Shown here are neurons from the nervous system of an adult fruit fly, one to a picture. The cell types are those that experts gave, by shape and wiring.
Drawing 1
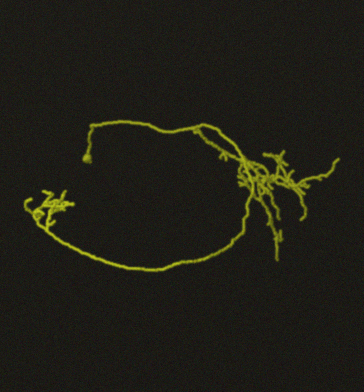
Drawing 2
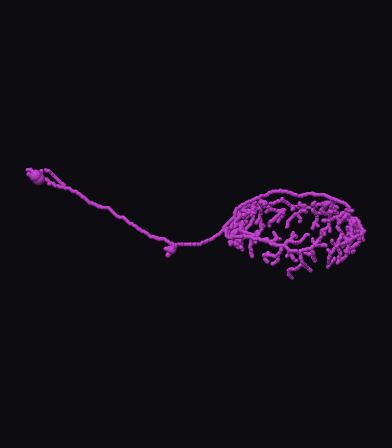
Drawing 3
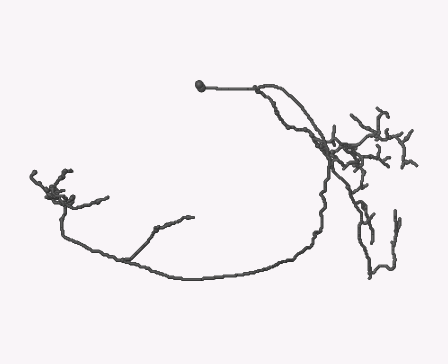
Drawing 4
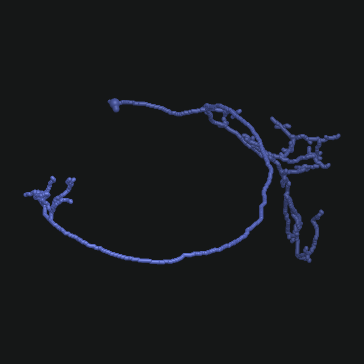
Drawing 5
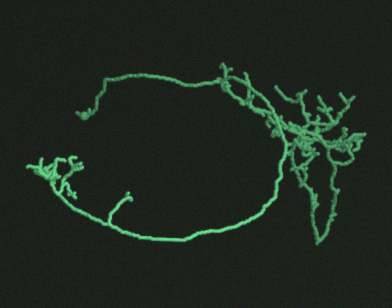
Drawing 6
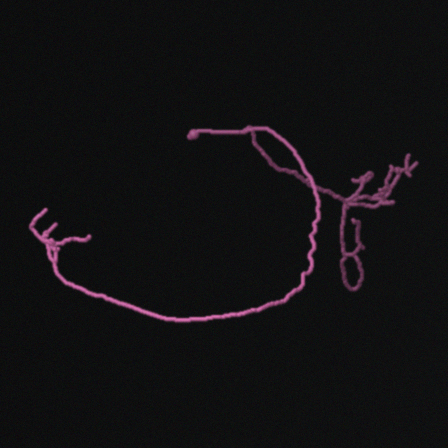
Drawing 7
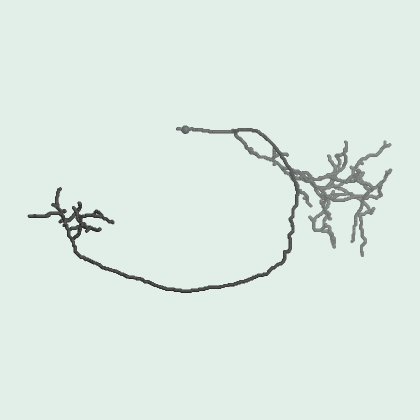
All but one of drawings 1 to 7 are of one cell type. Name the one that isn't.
Drawing 2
